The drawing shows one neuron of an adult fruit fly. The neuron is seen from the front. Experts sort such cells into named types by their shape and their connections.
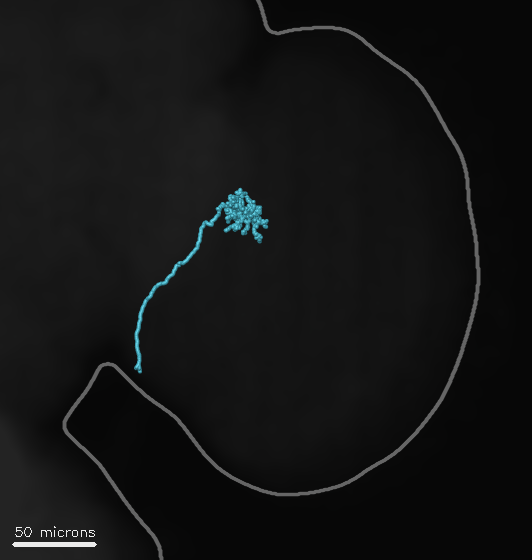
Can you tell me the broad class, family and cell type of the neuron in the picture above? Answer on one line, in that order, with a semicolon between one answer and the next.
optic-lobe intrinsic neuron; Li; Li22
